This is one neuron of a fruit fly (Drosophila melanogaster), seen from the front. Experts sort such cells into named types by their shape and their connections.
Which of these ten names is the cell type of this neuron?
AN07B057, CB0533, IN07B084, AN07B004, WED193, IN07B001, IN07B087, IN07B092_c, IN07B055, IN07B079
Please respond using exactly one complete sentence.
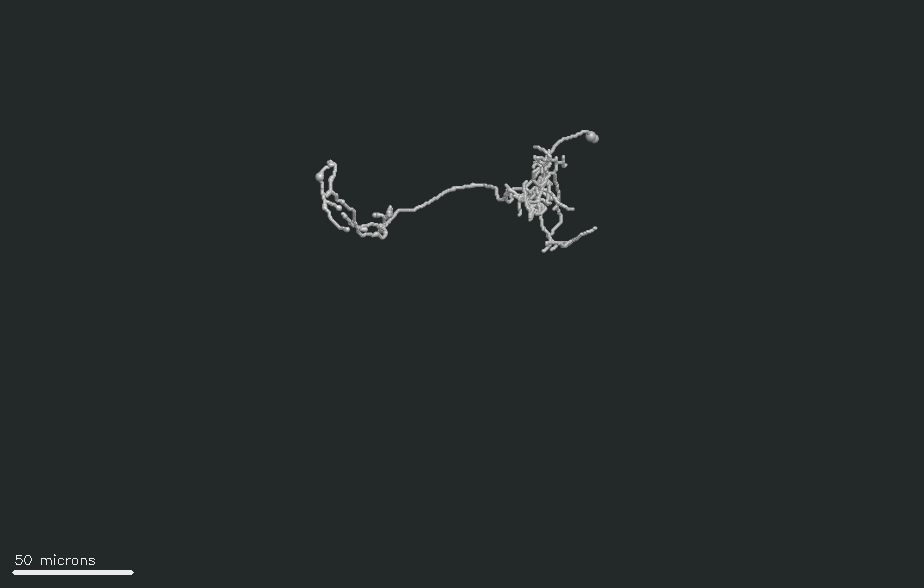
This neuron is given the cell type IN07B087.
